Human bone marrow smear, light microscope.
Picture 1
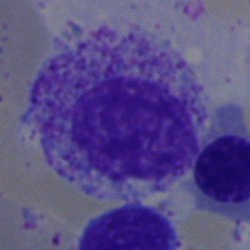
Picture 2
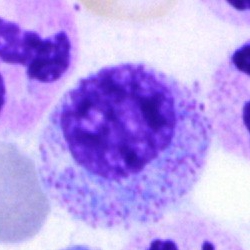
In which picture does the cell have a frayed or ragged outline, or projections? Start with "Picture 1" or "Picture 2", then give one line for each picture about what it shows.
Picture 1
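Picture 1: The cell border is ragged and ill-defined rather than a smooth line.
Picture 2: The cell outline is round and smooth.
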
